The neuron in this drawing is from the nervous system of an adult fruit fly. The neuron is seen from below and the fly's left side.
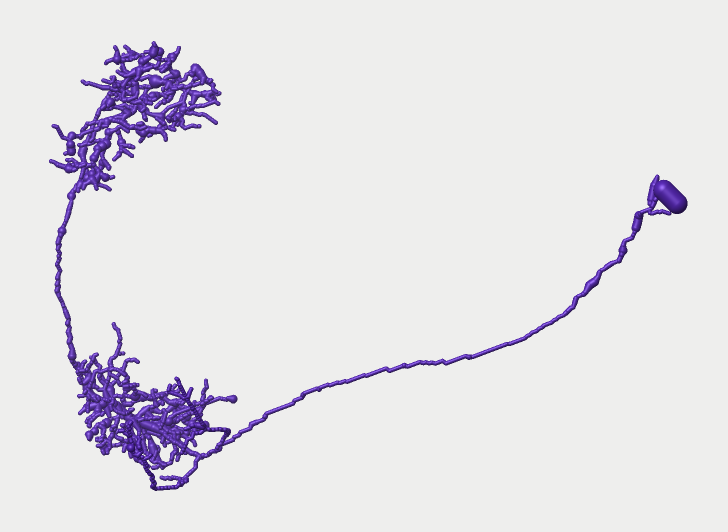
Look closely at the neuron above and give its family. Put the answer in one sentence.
The family is class CX.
